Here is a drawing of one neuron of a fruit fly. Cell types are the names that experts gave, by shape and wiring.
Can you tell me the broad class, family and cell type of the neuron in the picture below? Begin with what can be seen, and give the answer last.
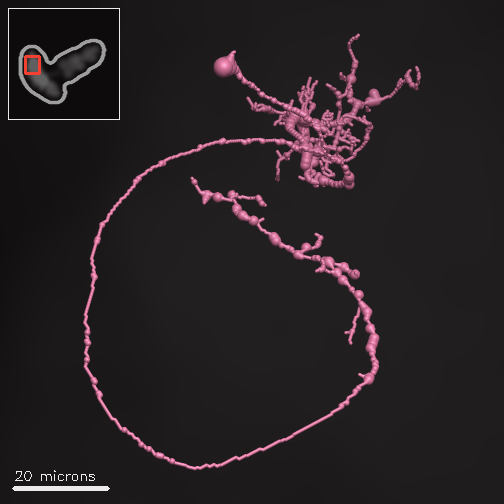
The cell body is at the top of the picture. By the scale bar it is about 95 microns tall in this view. The picture shows dozens of branch ends. Its broad class is visual projection neuron. The family is hemilineage VPNd3. The cell type is LC6.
